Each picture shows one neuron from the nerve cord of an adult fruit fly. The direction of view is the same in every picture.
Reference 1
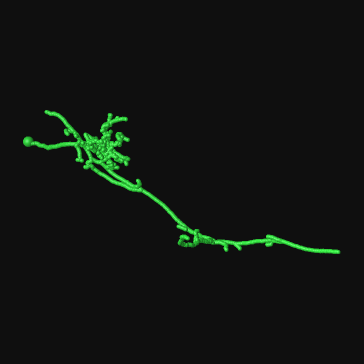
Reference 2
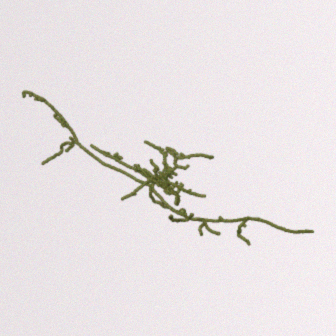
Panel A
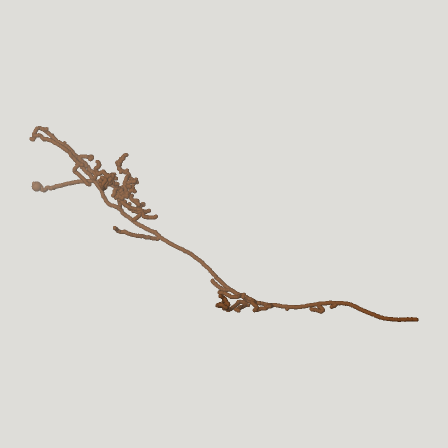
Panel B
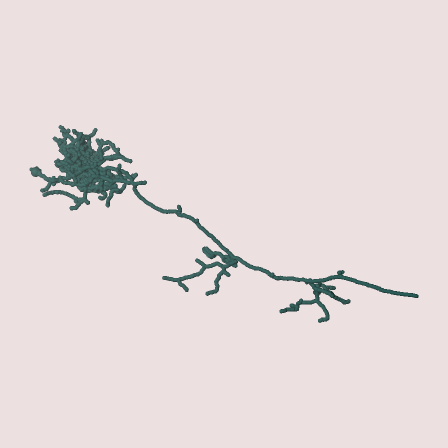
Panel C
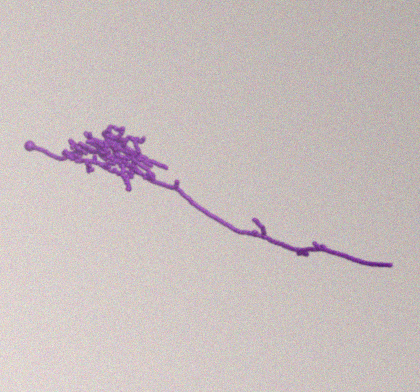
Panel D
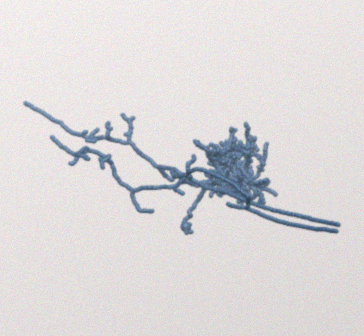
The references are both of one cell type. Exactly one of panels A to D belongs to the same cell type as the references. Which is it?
A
